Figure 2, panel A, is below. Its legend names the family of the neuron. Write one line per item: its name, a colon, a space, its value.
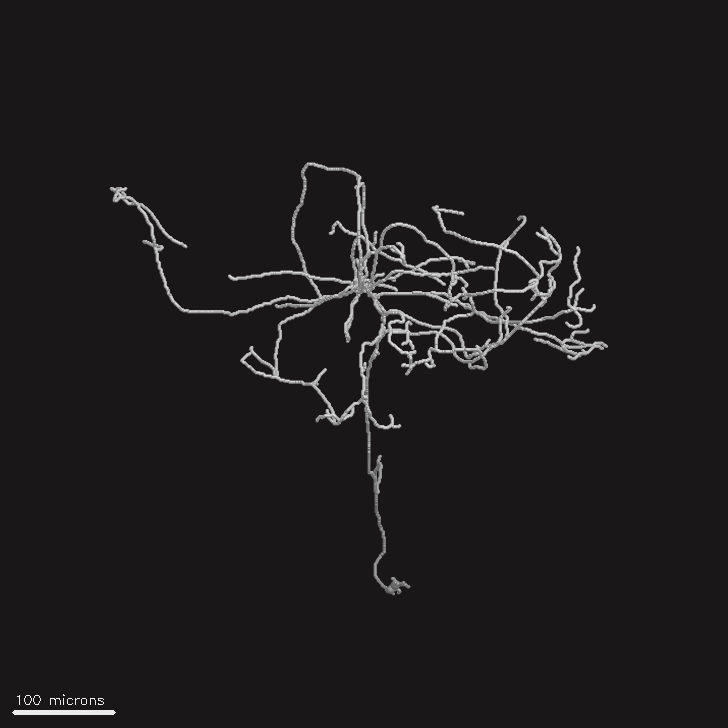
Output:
family: hemilineage 27X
